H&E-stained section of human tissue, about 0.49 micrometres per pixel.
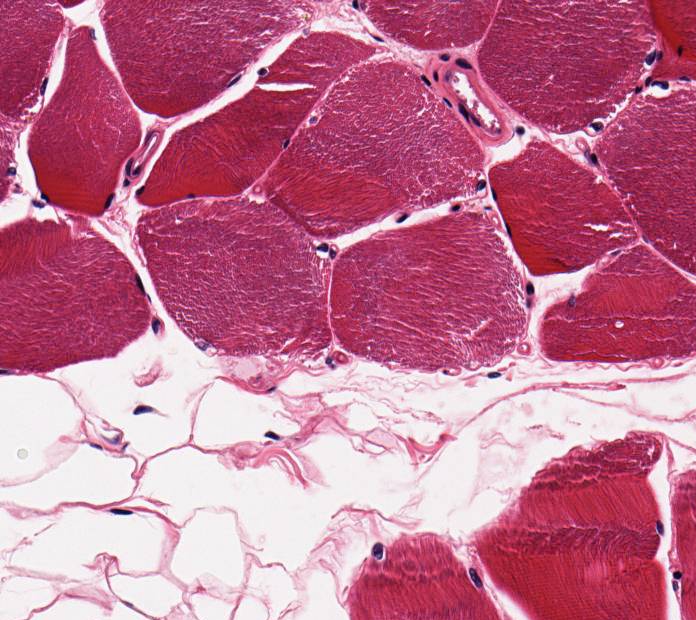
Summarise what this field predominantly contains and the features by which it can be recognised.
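Look down here: this is skeletal muscle. The fibres are cut across, so they show as angular polygonal profiles. Notice that the flattened dark nuclei sit at the fibre edges, not in the centres.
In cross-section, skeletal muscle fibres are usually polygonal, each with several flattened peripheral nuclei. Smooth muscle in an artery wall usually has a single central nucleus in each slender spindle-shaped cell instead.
Small blood vessels run in the thin connective tissue between fibres in the upper part.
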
